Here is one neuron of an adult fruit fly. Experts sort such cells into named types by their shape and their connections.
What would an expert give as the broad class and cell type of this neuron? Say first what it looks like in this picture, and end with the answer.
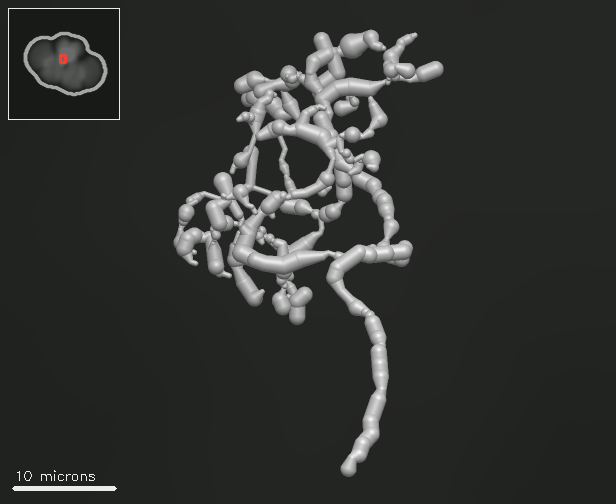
No cell body is drawn. By the scale bar it is about 45 microns tall in this view. Its broad class is sensory neuron entering the nerve cord. Its cell type is SNxx07.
